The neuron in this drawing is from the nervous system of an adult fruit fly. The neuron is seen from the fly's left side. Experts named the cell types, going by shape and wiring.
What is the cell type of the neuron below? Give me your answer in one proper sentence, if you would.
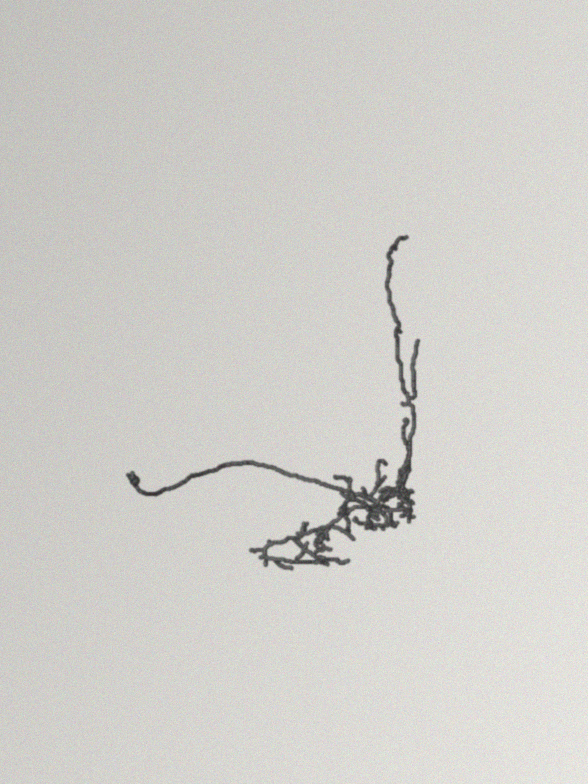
Within the cell type WED025 sits this neuron.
